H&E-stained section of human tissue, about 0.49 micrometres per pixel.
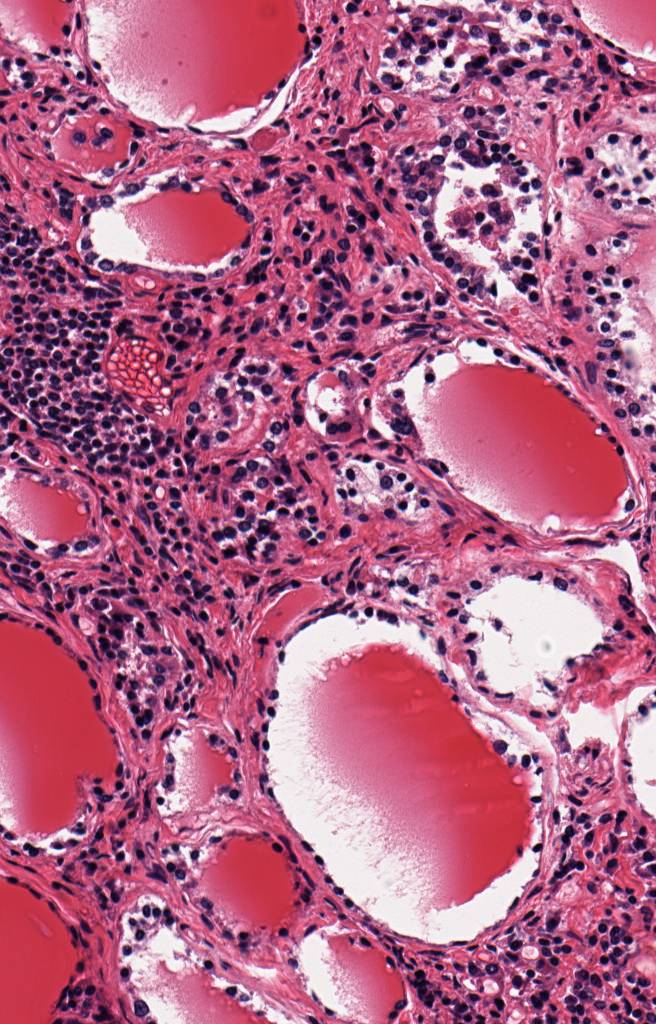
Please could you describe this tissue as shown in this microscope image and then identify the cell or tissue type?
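First, round to oval follicles of widely varying size, filled with smooth pink material, are spread across the whole field. Second, a single layer of flattened to low cuboidal cells lines them; in many follicles a clear white gap separates this lining from the pink content. Third, a small vessel packed with red blood cells lies left of centre in the upper half. The tissue is thyroid.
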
